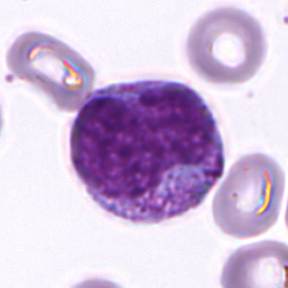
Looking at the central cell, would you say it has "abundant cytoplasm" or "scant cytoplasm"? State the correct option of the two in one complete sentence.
Scant cytoplasm surrounds the nucleus of this cell.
